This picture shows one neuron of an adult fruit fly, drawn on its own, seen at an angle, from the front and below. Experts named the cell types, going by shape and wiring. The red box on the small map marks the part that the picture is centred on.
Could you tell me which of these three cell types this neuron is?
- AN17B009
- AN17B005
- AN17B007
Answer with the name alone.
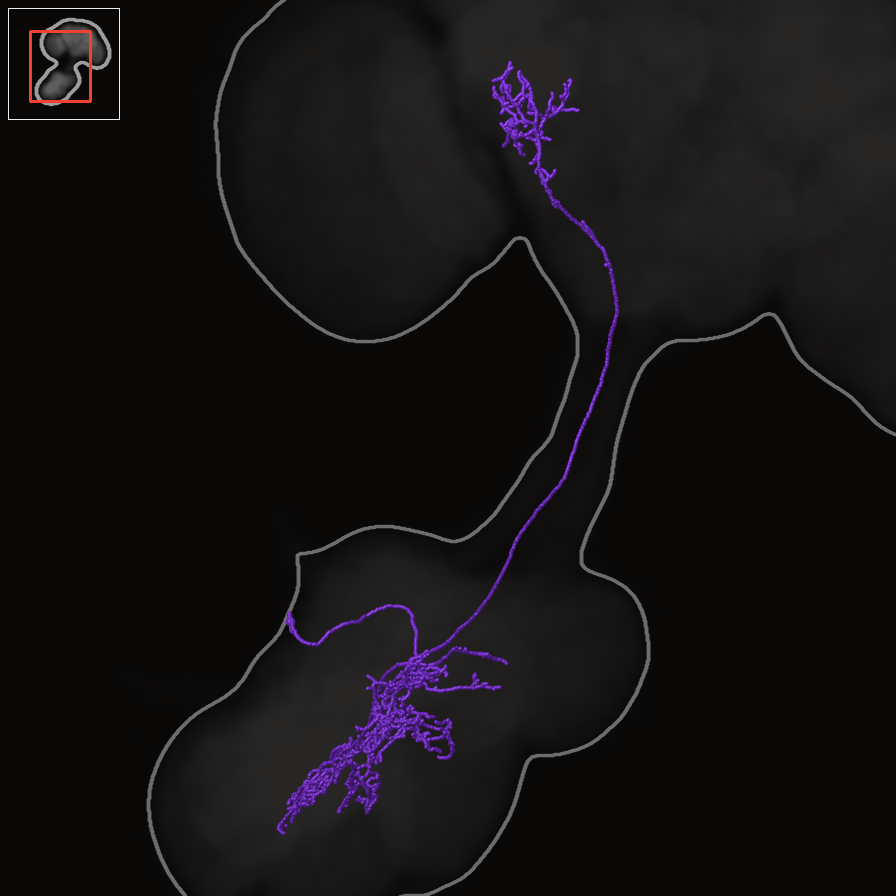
AN17B009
